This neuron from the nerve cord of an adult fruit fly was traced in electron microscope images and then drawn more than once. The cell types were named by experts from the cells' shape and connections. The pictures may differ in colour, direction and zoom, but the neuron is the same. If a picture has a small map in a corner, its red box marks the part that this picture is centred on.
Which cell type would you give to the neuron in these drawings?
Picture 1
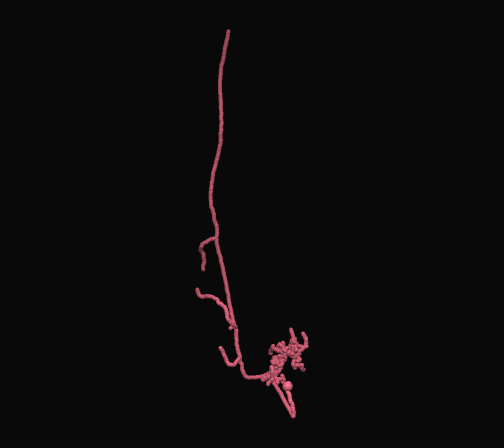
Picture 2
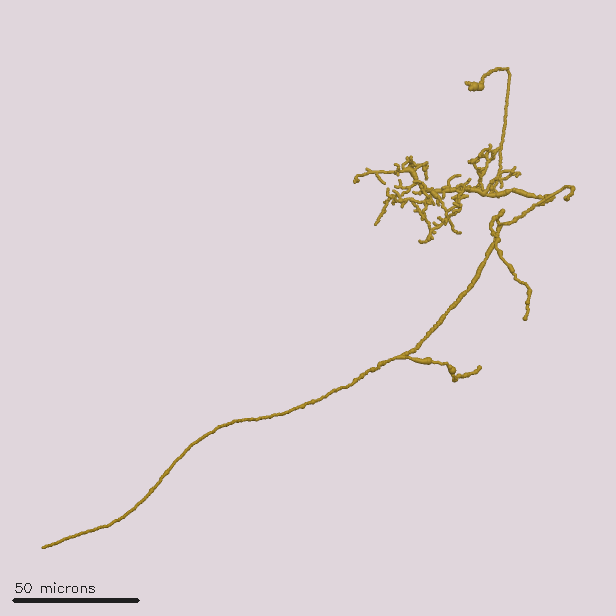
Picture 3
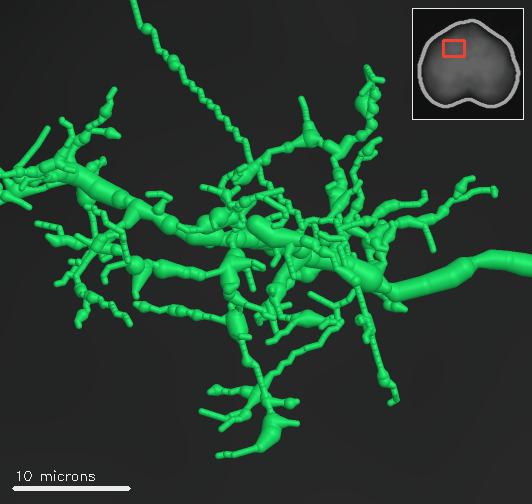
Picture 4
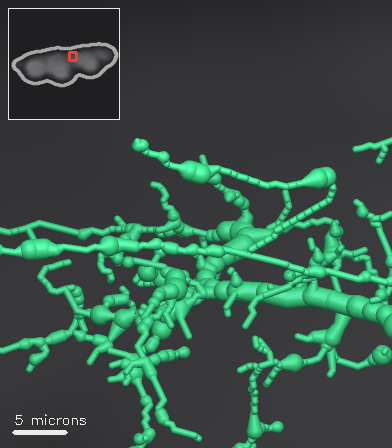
AN19B063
